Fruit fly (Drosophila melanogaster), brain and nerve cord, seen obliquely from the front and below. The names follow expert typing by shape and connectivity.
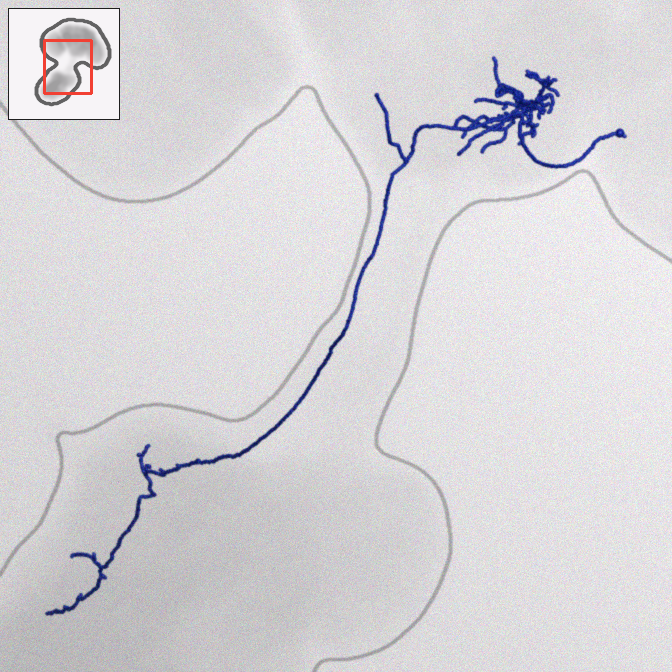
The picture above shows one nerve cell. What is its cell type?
DNge154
